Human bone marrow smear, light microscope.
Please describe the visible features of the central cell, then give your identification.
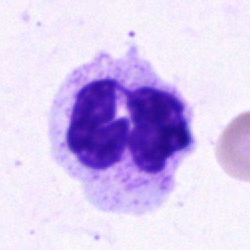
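Two large nuclear lobes lie side by side, linked by a narrow bridge at the top. The cytoplasm is pale lilac and forms its widest band below the nucleus, with fine purple granules sparsely scattered through it. This is a segmented neutrophil.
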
